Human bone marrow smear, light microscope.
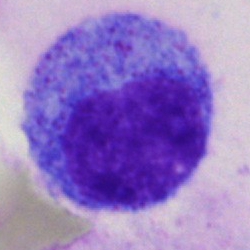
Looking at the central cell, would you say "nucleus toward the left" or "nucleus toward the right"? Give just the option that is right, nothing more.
Nucleus toward the right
